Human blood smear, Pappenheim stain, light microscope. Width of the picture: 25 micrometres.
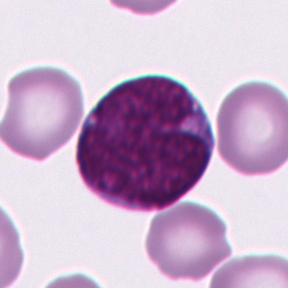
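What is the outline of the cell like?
Round and smooth.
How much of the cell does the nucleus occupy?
Nearly the whole cell; the cytoplasm is only a very thin pale blue rim, clearest along the lower edge.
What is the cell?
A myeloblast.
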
